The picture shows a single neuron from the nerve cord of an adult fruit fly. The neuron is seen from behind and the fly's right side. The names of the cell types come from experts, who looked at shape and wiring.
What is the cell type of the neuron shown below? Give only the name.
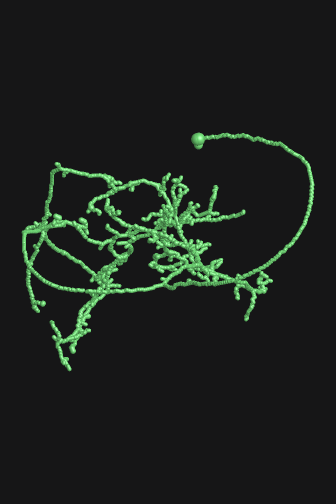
IN19B090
